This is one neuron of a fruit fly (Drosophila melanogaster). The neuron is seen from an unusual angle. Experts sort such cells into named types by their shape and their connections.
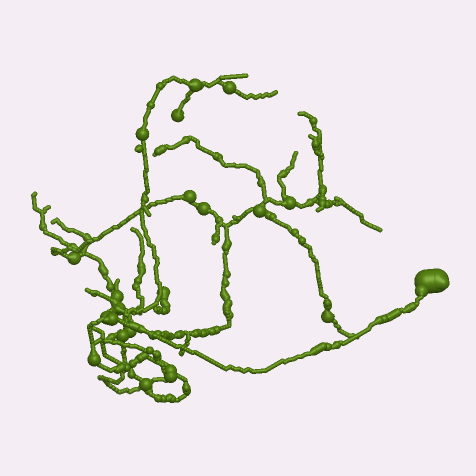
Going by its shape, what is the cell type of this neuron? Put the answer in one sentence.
The cell type is IN01B080.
